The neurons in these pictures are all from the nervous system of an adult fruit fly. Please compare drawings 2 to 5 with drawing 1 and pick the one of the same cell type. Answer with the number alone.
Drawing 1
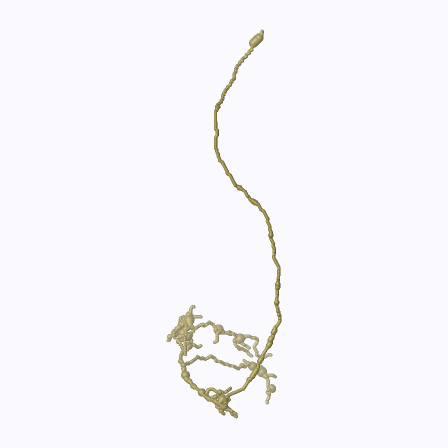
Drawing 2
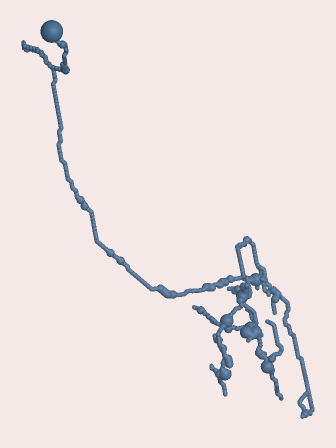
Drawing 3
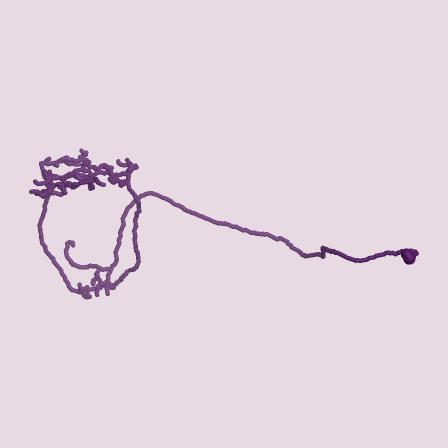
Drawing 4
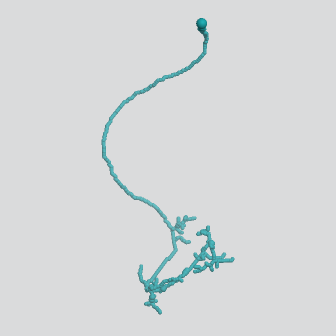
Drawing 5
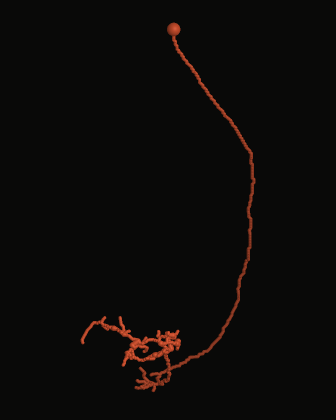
4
